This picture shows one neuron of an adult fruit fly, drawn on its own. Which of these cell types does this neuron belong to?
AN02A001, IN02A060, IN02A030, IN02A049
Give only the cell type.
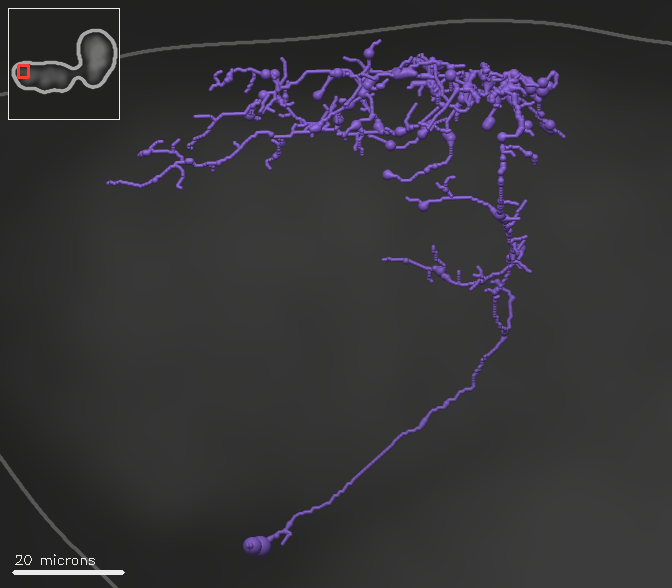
IN02A030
